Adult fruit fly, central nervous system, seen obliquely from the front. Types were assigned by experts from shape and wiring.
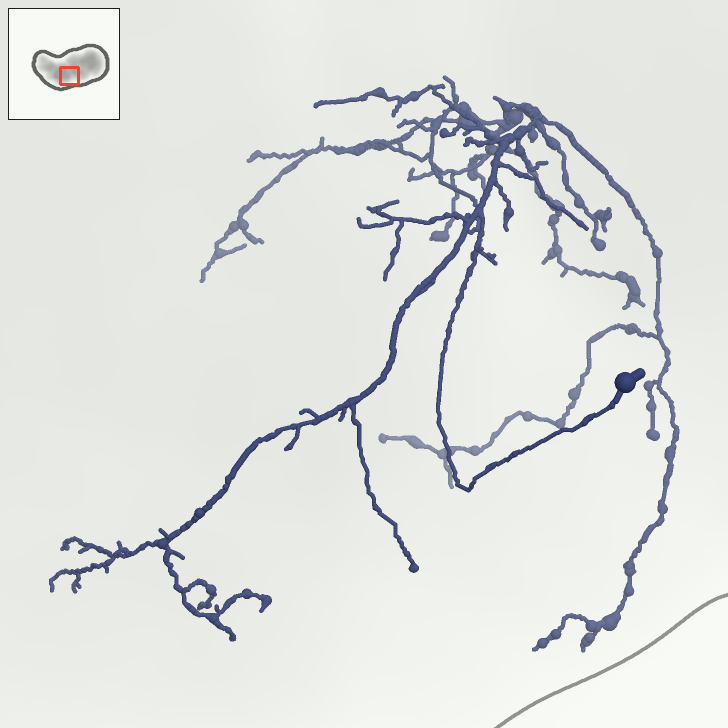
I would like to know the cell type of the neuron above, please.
IN08A036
